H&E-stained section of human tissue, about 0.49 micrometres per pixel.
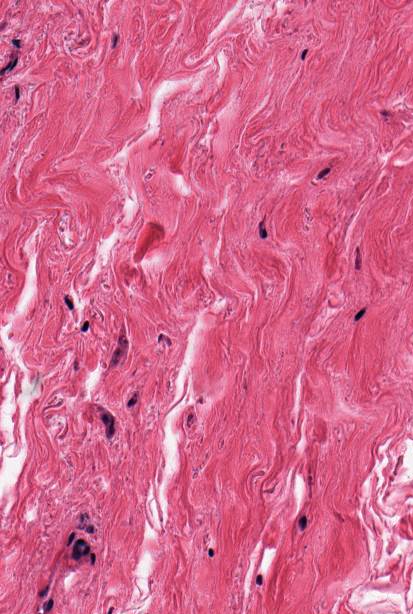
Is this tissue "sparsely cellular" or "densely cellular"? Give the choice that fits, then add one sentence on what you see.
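Sparsely cellular. Nuclei are sparse, small, dark and mostly elongated, lying singly between the bundles.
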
